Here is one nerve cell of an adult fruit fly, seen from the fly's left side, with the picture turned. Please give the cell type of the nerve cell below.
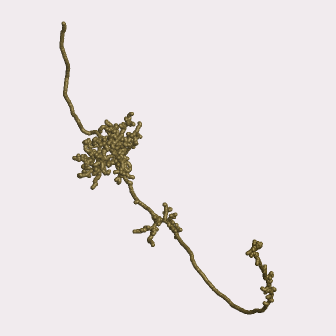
Tm4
